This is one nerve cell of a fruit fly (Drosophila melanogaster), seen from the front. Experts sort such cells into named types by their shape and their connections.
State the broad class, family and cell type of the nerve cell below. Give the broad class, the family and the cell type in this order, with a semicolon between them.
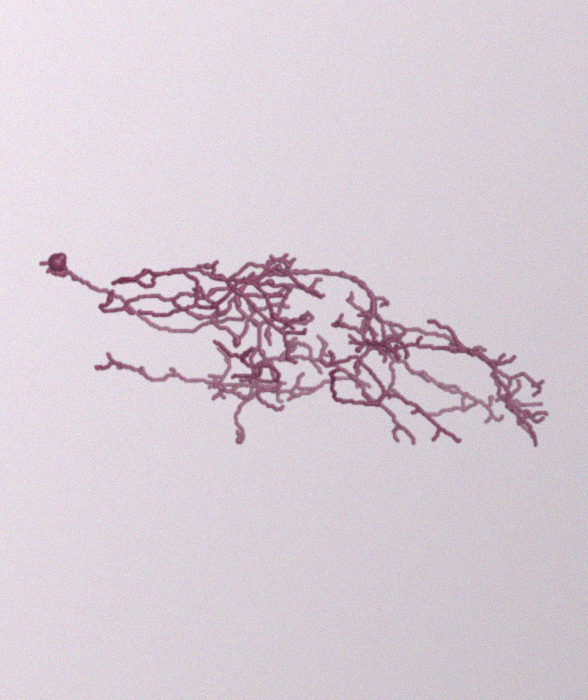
central-brain intrinsic neuron; hemilineage SLPpm3; CB1073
